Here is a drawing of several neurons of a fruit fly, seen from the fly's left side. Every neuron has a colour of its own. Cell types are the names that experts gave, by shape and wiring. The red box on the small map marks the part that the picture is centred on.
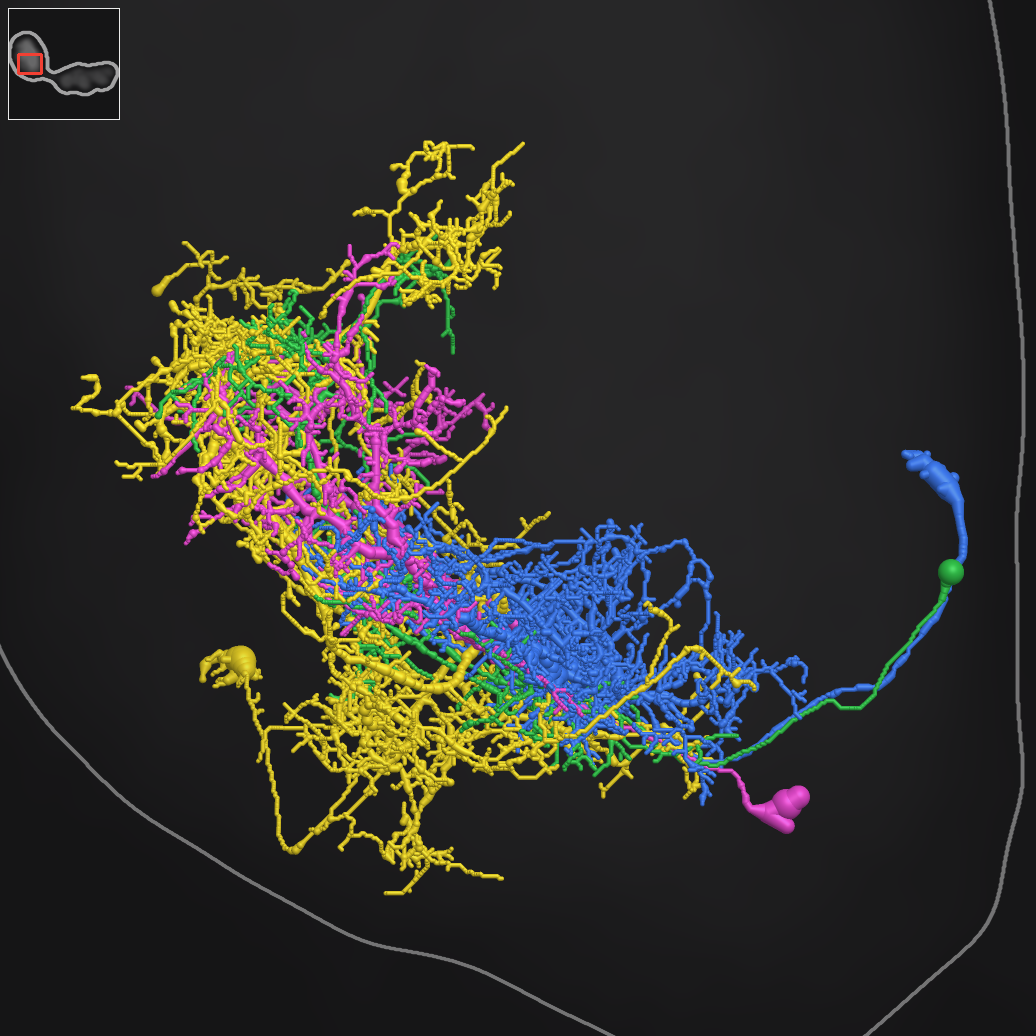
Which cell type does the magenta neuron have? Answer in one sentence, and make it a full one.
The cell type given to this neuron is SAD098.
